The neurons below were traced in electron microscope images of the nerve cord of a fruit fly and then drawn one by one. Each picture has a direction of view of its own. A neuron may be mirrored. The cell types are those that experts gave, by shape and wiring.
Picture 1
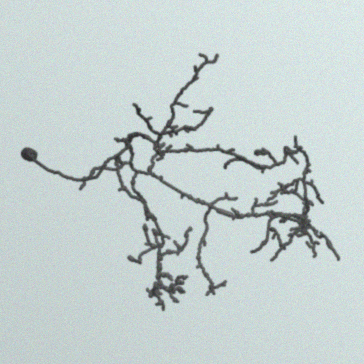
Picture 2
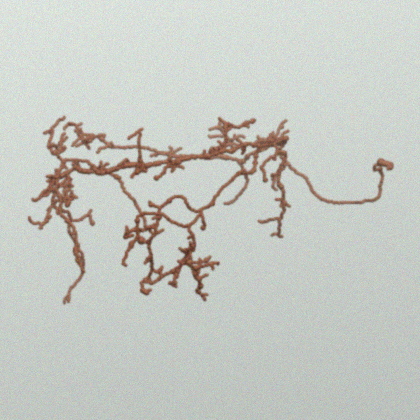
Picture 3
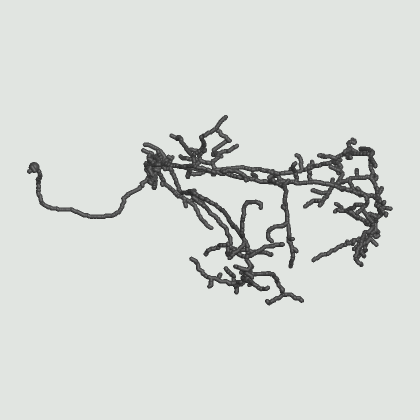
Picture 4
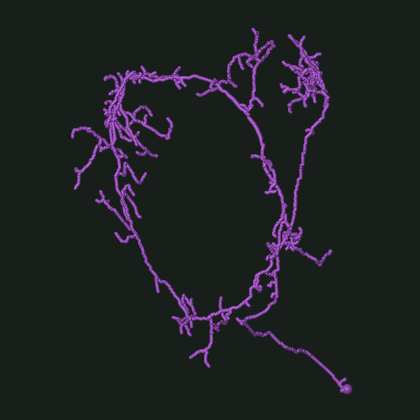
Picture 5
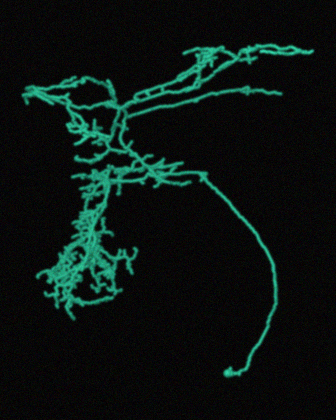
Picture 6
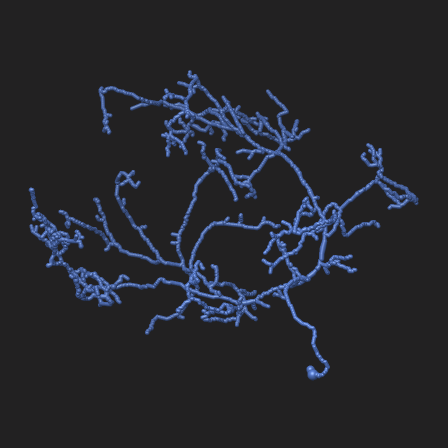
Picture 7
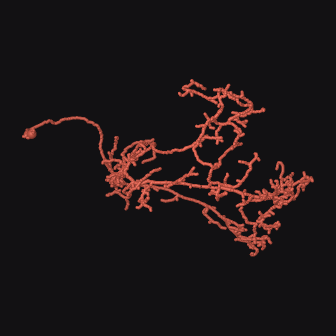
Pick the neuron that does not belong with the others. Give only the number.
5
